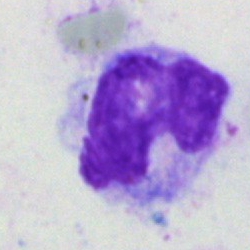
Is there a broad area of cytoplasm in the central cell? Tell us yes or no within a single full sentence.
No, in this cell the cytoplasm is scant.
